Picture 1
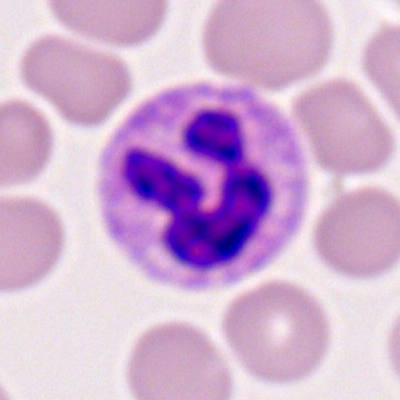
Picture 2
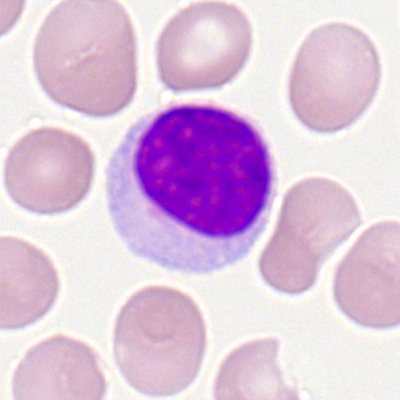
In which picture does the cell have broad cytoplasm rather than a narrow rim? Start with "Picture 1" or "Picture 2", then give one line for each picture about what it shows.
Picture 1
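Picture 1: The cytoplasm is plentiful and pale lilac-pink.
Picture 2: The nucleus fills most of the cell, leaving a modest rim of cytoplasm.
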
